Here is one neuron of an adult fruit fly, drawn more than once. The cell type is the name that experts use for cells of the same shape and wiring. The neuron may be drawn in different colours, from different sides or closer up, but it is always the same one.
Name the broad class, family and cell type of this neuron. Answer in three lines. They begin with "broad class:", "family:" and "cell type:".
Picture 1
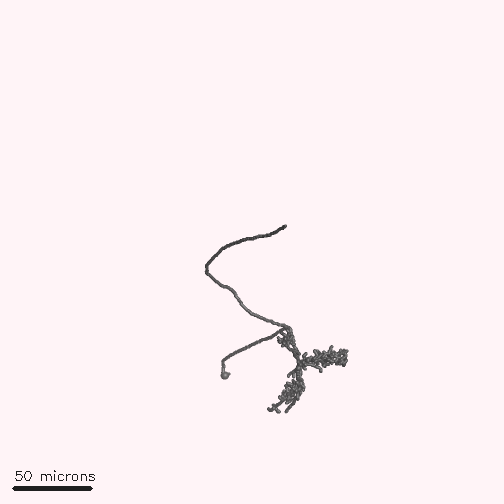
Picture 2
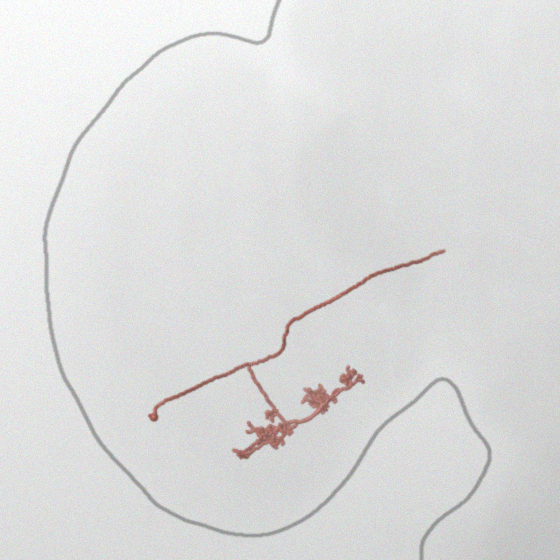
broad class: visual projection neuron
family: TmY
cell type: TmY14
